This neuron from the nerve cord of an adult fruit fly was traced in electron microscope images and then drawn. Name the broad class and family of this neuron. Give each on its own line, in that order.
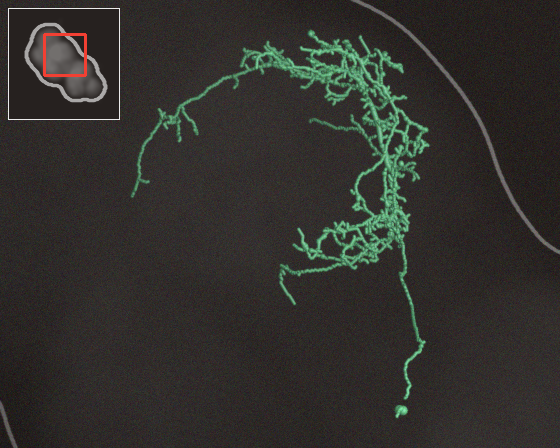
nerve-cord intrinsic neuron
hemilineage 03A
